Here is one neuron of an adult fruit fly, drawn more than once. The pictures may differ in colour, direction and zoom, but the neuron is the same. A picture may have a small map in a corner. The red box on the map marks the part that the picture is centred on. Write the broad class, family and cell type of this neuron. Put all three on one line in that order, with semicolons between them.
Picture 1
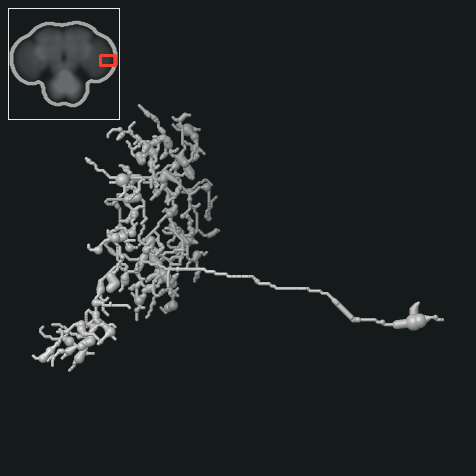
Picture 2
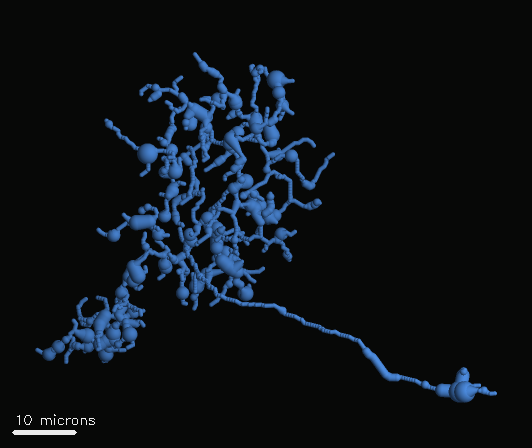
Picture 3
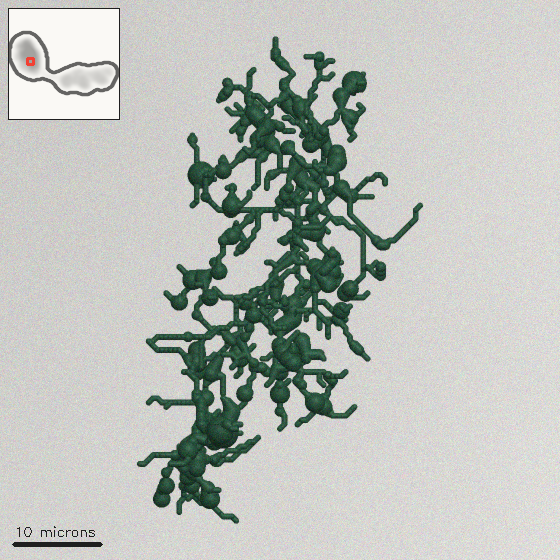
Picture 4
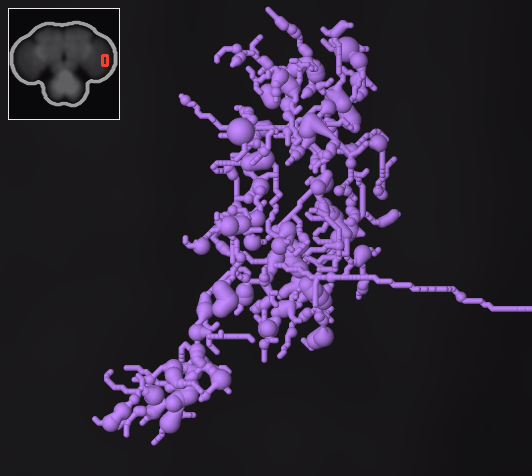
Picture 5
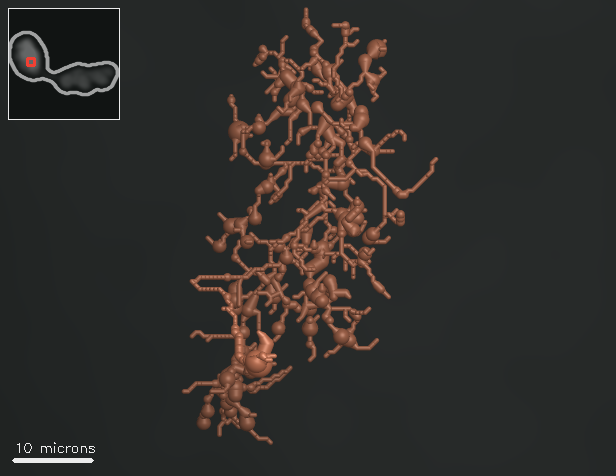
optic-lobe intrinsic neuron; Dm; Dm12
